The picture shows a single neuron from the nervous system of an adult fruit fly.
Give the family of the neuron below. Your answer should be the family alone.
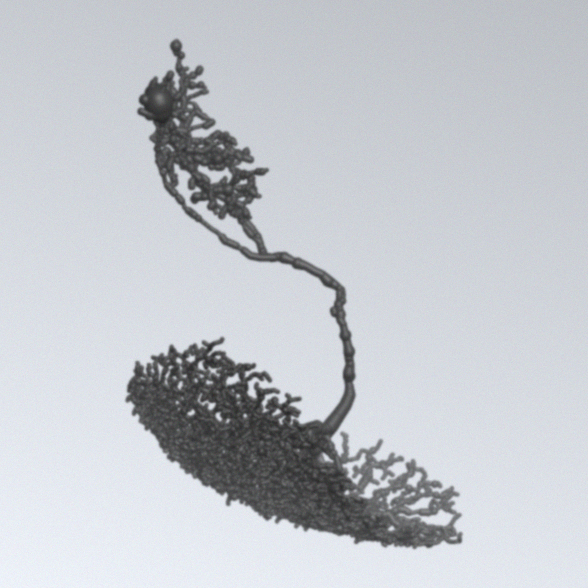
hemilineage VLPl2_lateral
